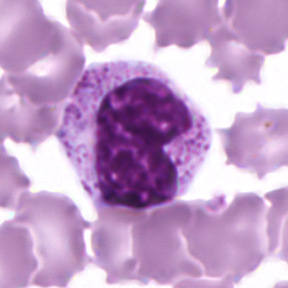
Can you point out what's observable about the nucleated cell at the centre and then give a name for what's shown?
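Nucleus kidney-shaped, indented on its right side. Chromatin dark purple and coarsely clumped, with paler gaps between clumps. Cytoplasm pale pinkish-lilac, fine violet granules scattered throughout. Metamyelocyte.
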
